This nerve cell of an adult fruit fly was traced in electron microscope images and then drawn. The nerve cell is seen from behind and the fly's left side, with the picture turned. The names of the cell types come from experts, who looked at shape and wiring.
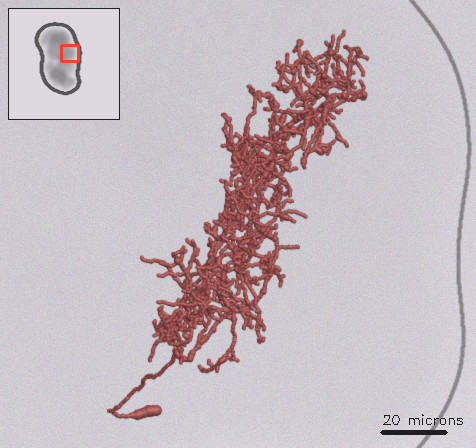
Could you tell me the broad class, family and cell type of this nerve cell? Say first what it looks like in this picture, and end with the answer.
By the scale bar it is about 120 microns tall in this view. The picture shows dozens of branch ends. Its broad class is central-brain intrinsic neuron. Its family is LHAV. Its cell type is LHAV2o1.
